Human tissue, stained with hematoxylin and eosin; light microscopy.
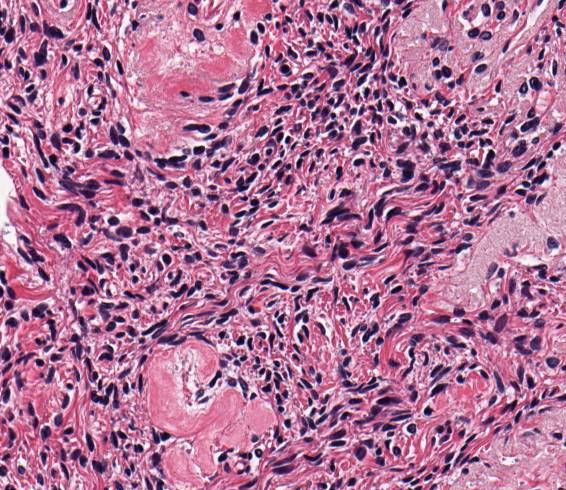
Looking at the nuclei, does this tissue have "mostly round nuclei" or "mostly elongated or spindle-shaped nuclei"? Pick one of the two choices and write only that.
Mostly elongated or spindle-shaped nuclei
